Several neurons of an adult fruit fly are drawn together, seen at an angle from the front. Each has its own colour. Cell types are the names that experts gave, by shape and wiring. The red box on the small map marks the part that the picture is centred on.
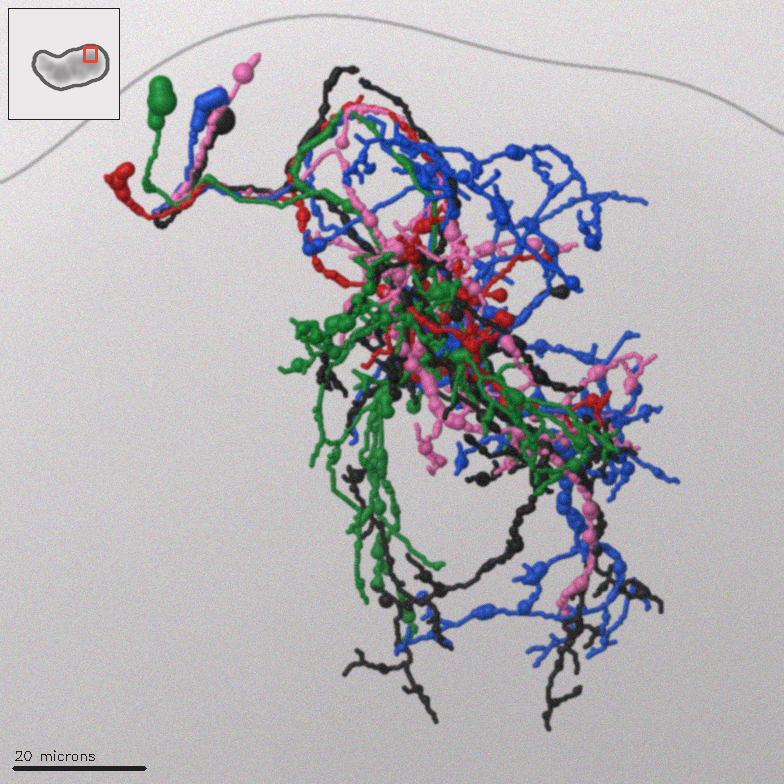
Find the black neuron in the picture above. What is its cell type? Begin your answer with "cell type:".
cell type: SLP288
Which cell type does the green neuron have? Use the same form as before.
cell type: SLP289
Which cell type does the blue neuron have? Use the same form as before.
cell type: CB3477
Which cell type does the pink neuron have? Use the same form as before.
cell type: SLP287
